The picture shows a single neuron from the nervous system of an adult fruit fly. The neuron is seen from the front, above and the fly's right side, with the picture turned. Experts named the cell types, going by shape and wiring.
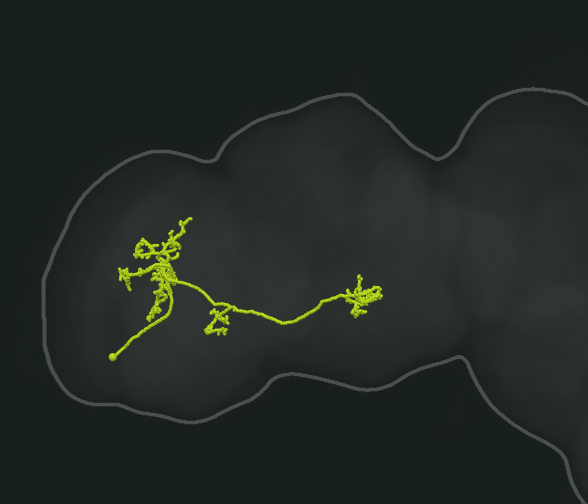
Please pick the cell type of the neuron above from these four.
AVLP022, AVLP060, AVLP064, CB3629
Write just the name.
AVLP022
